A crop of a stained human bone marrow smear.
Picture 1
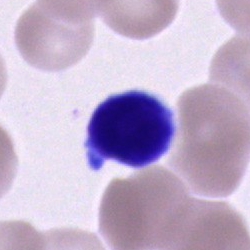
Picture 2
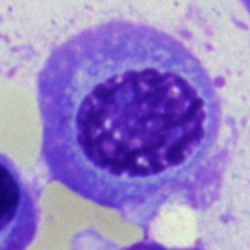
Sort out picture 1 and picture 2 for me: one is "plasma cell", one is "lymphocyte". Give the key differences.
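The lymphocyte is in picture 1, the plasma cell in picture 2. Compare the cytoplasm first: the lymphocyte's dark nucleus fills almost the entire cell, leaving no clear rim, while the plasma cell has a wide rim of abundant cytoplasm around its nucleus.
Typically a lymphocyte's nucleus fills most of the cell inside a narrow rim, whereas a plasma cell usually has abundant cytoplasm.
In the plasma cell that cytoplasm is lilac-blue, with a paler band circling the whole nucleus. The chromatin differs too, being dense and a uniform deep violet-blue in the lymphocyte but forming coarse dark clumps separated by small pale spots in the plasma cell. Neither cell shows distinct granules.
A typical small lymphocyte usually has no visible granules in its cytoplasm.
Both outlines are roughly round, but the lymphocyte has a small rounded bleb at its lower left edge and the plasma cell's edge is slightly uneven.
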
